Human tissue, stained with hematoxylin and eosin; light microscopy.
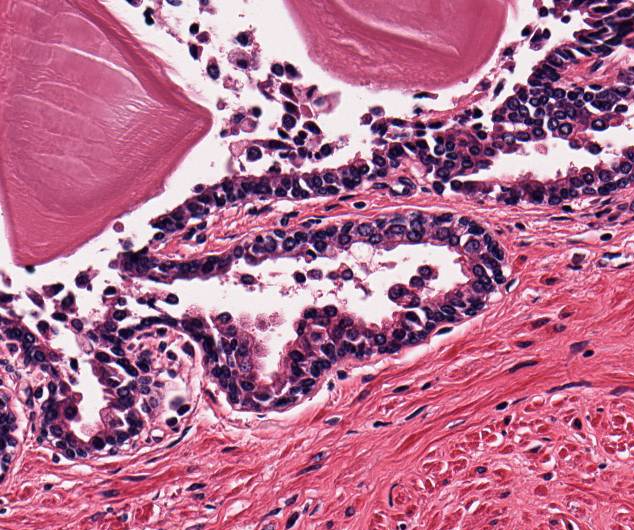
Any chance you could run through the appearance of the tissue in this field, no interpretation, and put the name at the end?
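Along the top edge, in the empty space, I see two large, homogeneous, glassy pink bodies, one at top left and one at top centre. The epithelial cells carry round, darkly stained nuclei with scant pale cytoplasm. In the centre, a gland stretches out along a roughly horizontal axis, its outline irregular and folded. I find no fat cells anywhere in the field. This is prostate.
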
